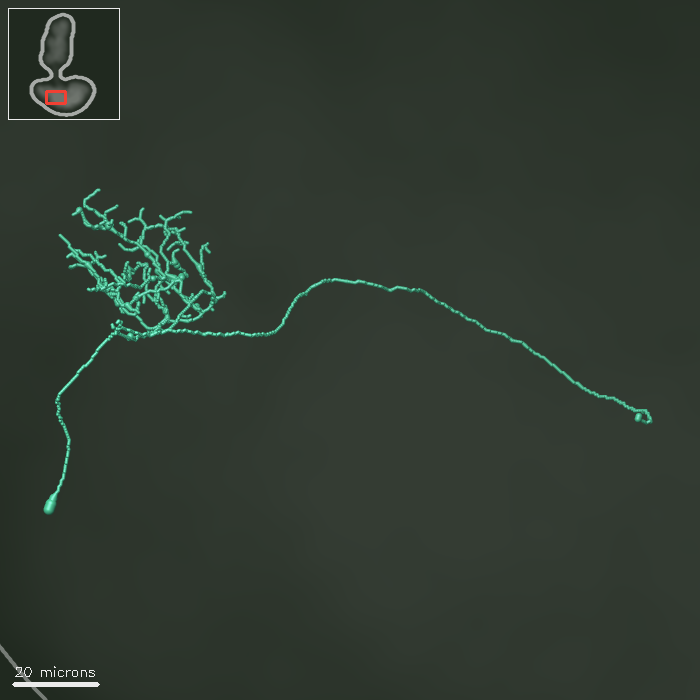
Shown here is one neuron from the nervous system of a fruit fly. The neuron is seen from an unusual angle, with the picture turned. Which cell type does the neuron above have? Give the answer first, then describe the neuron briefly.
It is of cell type LC28. It is a visual projection neuron. It is in the brain and does not reach the nerve cord. From left to right in the picture it spans about 150 microns. The picture shows dozens of branch ends.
